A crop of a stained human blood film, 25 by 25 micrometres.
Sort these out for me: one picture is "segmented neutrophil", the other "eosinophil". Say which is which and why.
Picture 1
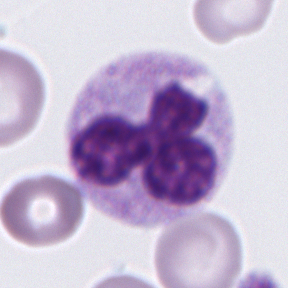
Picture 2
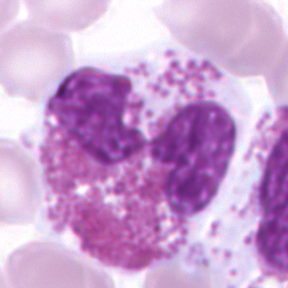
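Picture 1: segmented neutrophil. Picture 2: eosinophil. Nuclear lobes number three in picture 1 and two in picture 2.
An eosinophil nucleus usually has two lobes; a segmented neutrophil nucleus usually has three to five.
Chromatin is dark purple and coarsely clumped in picture 1, and dense and deep purple in picture 2. Neither nucleus shows nucleoli. Picture 1 has fine, faint lilac granules scattered evenly through pale pinkish-lilac cytoplasm. In picture 2 the granules are packed most densely in the lower left part of the cell.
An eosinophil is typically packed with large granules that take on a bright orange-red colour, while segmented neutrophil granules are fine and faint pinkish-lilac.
The outline in picture 1 is round and smooth. The cell is about 15 micrometres across, and the nucleus fills about 50% of its area.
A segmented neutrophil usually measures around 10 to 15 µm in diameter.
Another granulated nucleated cell is partly visible at the right edge of picture 2.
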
